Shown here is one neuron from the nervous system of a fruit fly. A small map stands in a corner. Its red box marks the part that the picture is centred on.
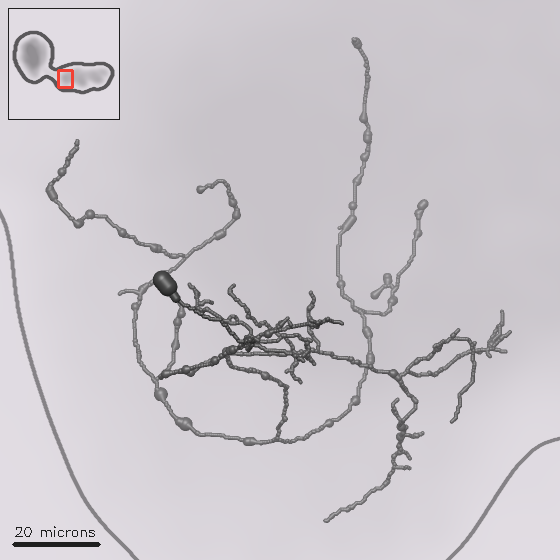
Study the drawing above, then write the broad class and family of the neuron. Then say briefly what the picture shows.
It is a nerve-cord intrinsic neuron. Its family is hemilineage 14A. From top to bottom in the picture it spans about 120 microns. Dozens of branch ends can be seen.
